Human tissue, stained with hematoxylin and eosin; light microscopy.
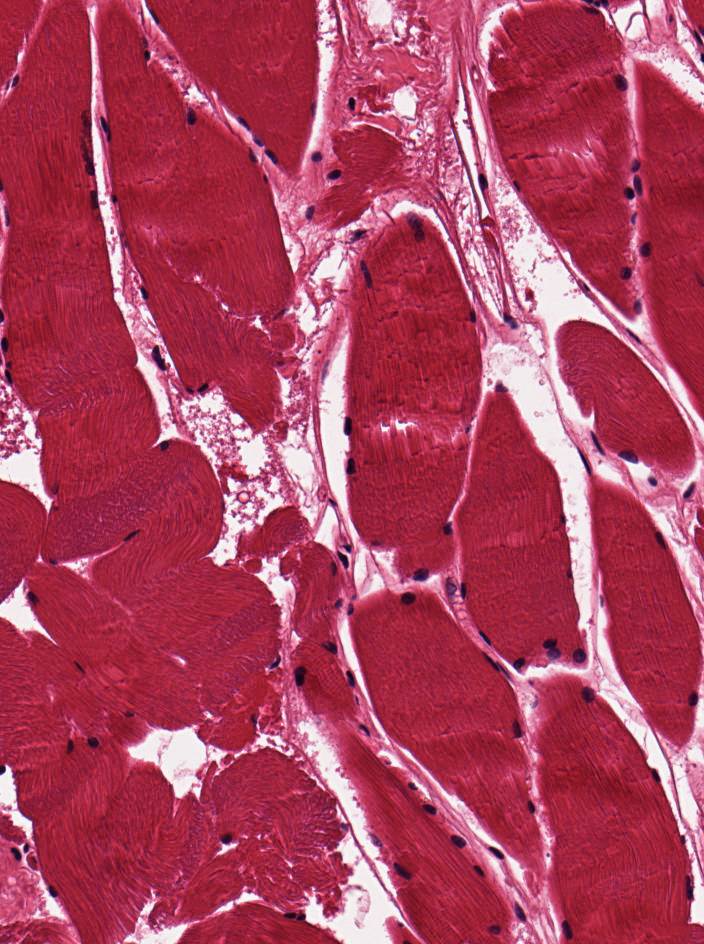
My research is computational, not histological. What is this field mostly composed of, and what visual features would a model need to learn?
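Main tissue: skeletal muscle. Deciding: fine striations within the fibres; nuclei small, dark, flattened, at the fibre edges.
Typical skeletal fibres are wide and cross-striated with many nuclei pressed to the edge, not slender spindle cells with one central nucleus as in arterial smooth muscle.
Fibres large, elongated, deeply eosinophilic, cut obliquely, separated by pale gaps, running top to bottom on a diagonal.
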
